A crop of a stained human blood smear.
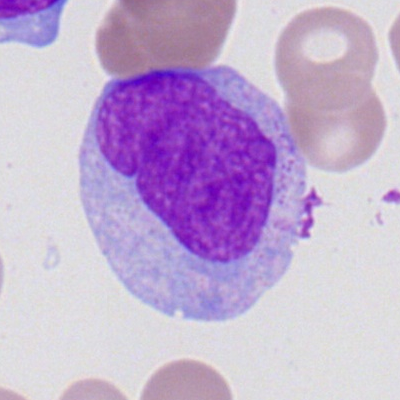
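Monocyte, its nucleus indented by a notch on the left side. The nucleus sits in the upper part of the cell. Fine pinkish-purple granules are scattered through the pale greyish blue cytoplasm.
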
